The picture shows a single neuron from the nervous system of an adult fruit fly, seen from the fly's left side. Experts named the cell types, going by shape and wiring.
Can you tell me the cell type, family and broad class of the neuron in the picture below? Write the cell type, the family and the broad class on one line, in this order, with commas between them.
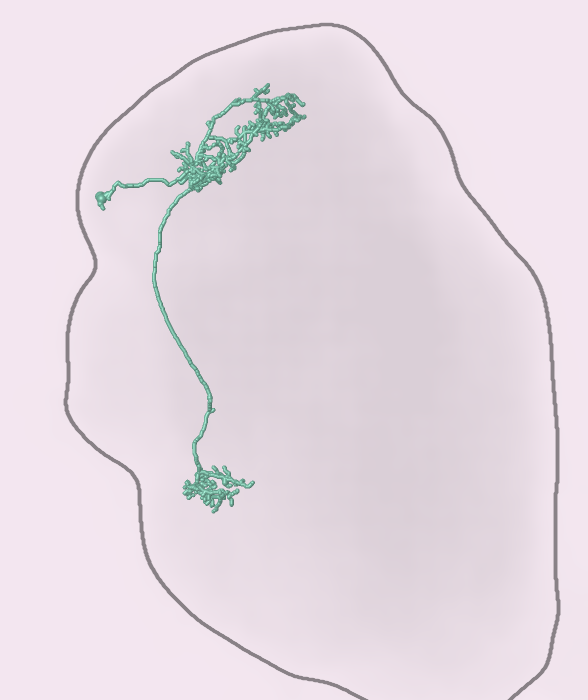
DNd01, DNd, central-brain intrinsic neuron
